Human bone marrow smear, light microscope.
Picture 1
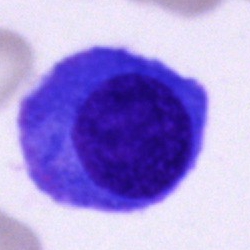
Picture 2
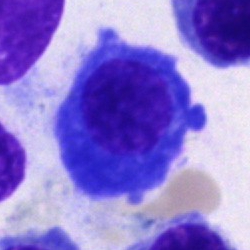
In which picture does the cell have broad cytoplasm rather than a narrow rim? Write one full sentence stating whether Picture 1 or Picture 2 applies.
The nucleus is surrounded by plenty of cytoplasm in picture 1.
